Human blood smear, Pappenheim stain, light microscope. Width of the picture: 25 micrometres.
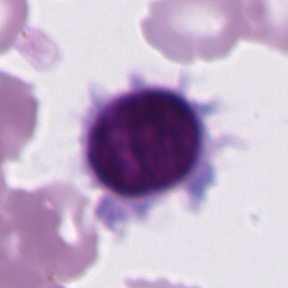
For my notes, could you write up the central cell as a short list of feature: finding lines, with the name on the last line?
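Edge: many short, pointed cytoplasmic projections all around
Nucleus: fills most of the cell
Cytoplasm: only a narrow rim, without granules
Nucleolus: none seen
Cell: hairy cell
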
